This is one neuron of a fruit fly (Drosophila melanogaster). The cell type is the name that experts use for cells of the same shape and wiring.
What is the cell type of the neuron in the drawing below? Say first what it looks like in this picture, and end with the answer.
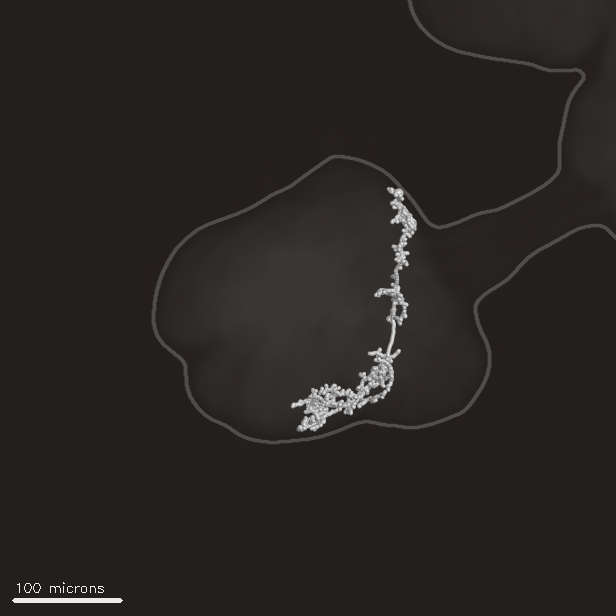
From top to bottom in the picture it spans about 250 microns. As drawn here it is taller than it is wide. Its broad class is nerve-cord intrinsic neuron. Its cell type is IN11A048.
